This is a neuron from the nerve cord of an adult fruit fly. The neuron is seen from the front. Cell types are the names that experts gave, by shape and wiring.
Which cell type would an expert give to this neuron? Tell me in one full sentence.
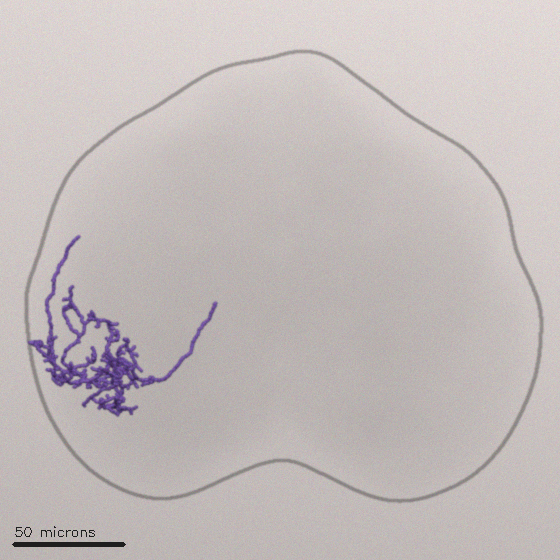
The cell type name for this neuron is IN20A.22A071.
